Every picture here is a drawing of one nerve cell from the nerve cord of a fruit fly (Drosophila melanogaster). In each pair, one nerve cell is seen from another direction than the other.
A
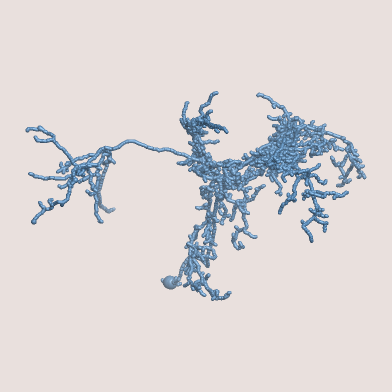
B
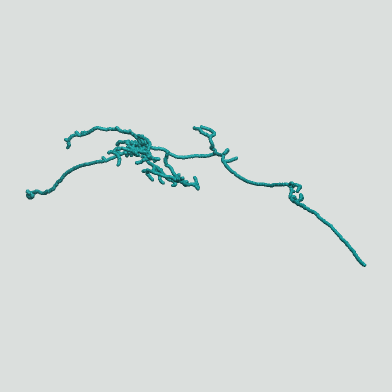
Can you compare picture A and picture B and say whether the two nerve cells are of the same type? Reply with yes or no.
no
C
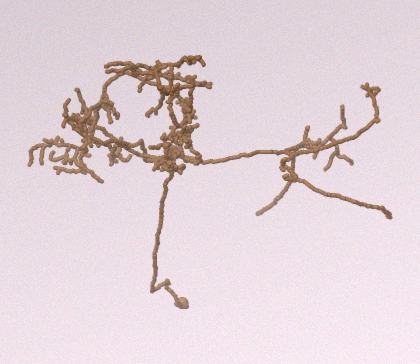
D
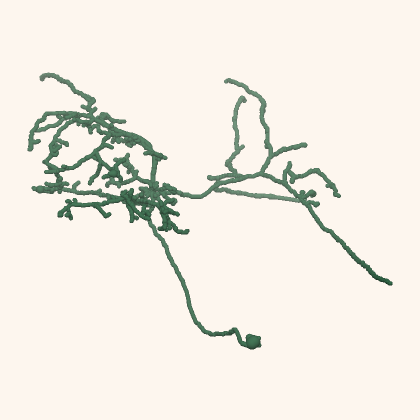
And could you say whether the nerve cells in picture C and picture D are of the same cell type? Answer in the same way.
yes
